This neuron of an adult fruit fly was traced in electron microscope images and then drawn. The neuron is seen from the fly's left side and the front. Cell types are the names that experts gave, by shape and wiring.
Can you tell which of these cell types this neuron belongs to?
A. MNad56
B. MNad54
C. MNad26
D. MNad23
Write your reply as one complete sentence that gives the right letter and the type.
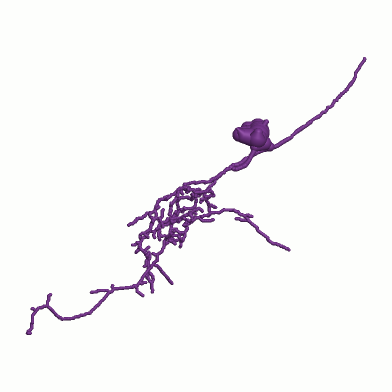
In cell type, the neuron corresponds to option B, MNad54.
